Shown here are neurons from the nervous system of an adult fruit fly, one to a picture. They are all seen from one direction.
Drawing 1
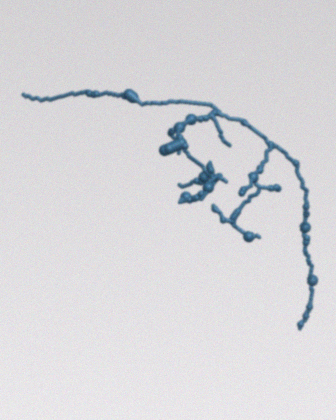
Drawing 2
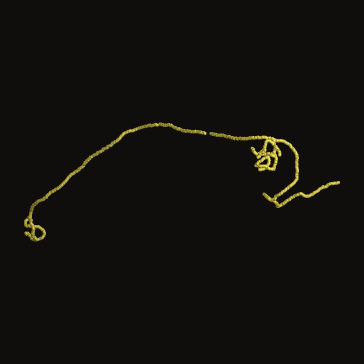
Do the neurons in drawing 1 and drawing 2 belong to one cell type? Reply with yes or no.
yes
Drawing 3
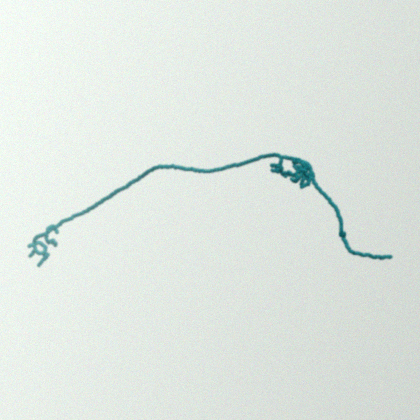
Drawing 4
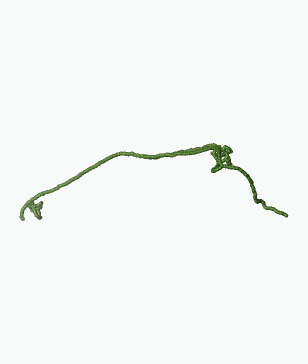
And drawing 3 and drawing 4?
yes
